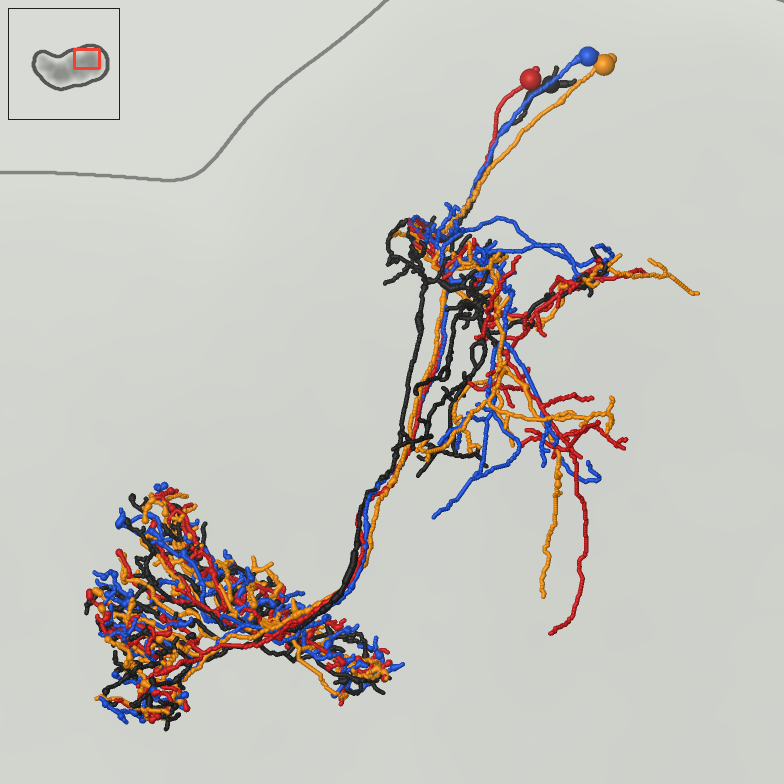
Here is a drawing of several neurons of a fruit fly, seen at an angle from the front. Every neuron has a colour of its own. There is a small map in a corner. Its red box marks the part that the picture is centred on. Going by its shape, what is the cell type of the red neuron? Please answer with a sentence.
The cell type is FB2G_a.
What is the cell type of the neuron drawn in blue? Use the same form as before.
The cell type is FB2F_b.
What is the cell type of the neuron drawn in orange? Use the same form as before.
The cell type is FB2M_a.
